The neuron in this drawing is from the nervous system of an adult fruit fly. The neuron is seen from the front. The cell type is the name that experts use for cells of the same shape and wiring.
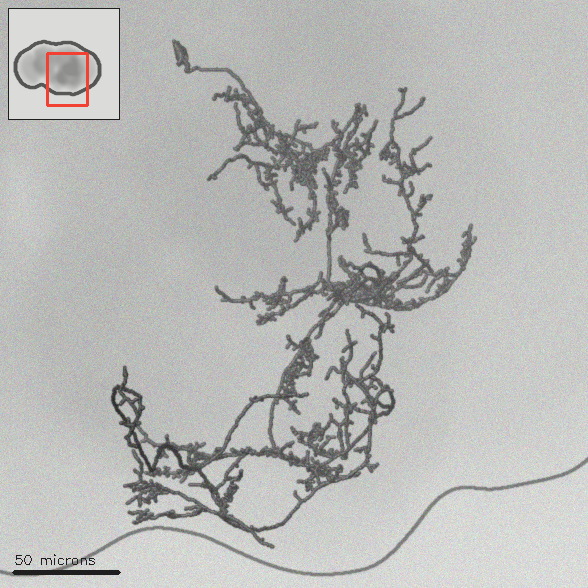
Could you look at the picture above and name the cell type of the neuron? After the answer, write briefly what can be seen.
The cell type is ANXXX024. It is an ascending neuron. By the scale bar it is about 250 microns tall in this view. The picture shows more than a hundred branch ends.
